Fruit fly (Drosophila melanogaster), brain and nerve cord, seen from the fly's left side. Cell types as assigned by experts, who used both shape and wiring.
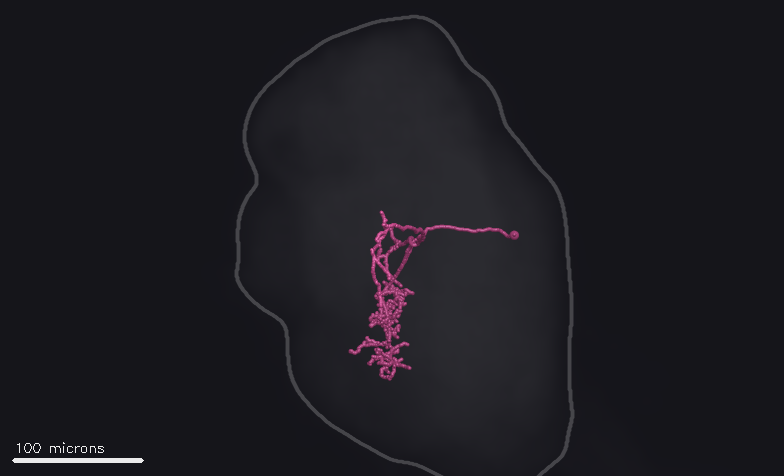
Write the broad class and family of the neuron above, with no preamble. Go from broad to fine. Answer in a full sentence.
A central-brain intrinsic neuron of hemilineage VLPl&p2_posterior.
